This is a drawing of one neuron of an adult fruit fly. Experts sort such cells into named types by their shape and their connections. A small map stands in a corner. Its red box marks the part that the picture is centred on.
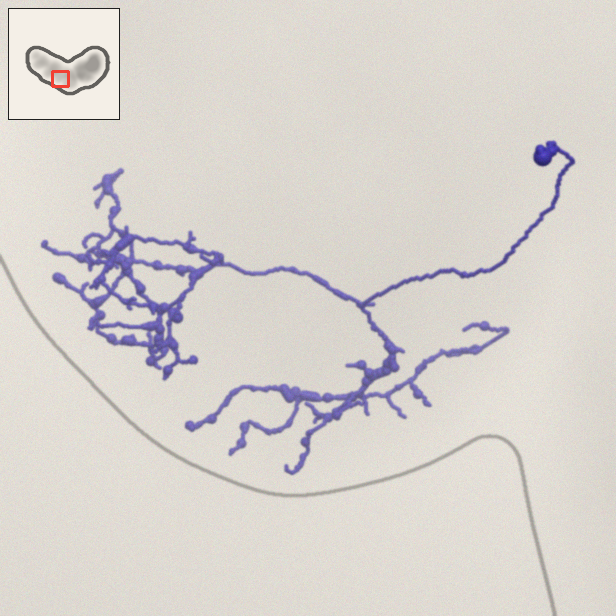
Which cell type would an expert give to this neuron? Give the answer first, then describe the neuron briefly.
It is of cell type IN13B090. This is a nerve-cord intrinsic neuron. The cell body can be seen at the upper right of the picture. The picture shows dozens of branch ends.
